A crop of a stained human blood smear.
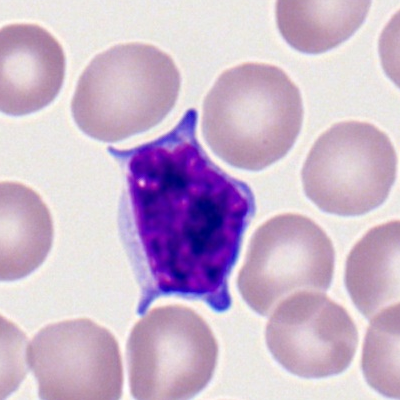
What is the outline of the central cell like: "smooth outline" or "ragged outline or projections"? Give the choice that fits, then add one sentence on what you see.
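Ragged outline or projections. The cytoplasm extends into tapering points that stain deeper blue at their tips.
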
